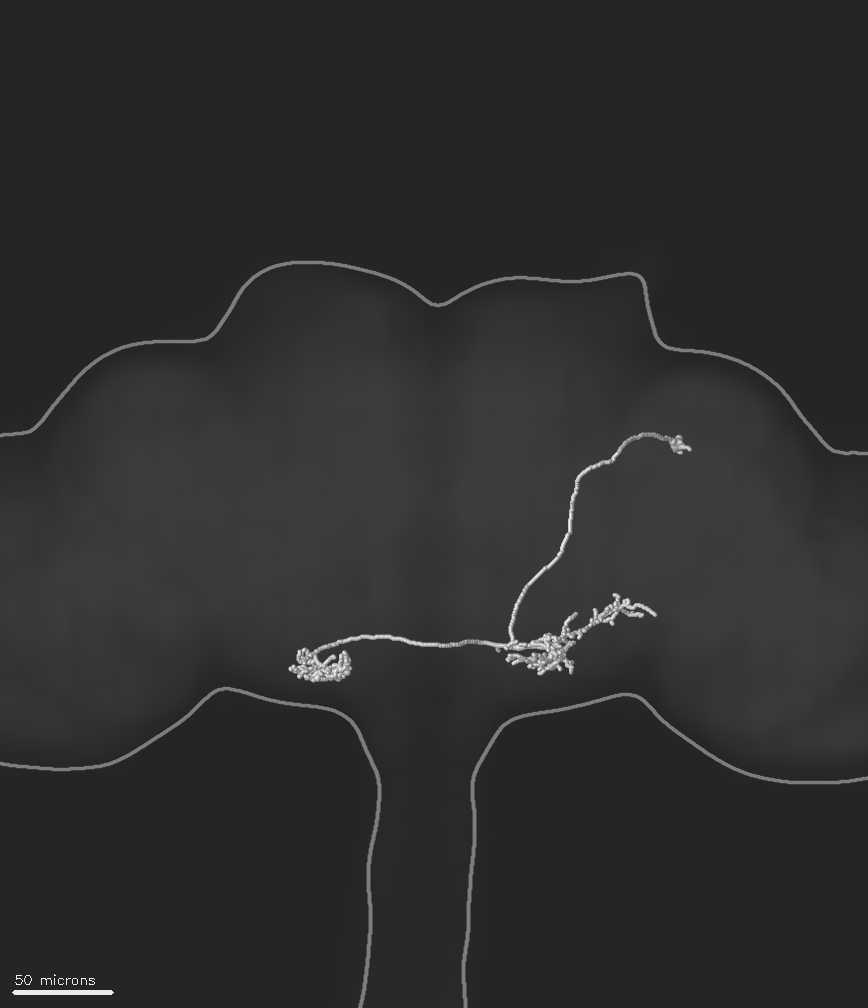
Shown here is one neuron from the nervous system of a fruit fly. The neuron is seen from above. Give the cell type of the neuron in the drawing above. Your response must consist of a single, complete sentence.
As its cell type, this neuron has PS052.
